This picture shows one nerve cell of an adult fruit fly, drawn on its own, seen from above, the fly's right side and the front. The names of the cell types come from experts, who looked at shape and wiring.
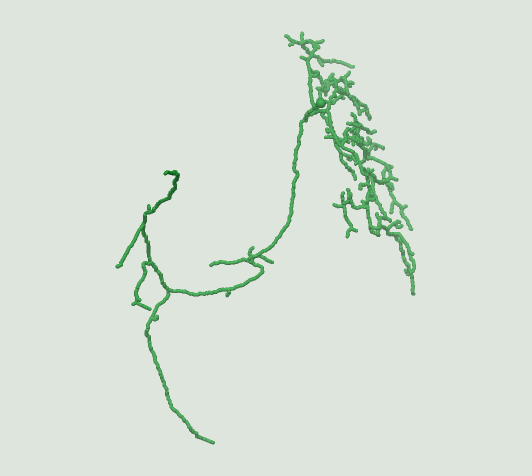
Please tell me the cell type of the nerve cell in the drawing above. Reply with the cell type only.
MeVP14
